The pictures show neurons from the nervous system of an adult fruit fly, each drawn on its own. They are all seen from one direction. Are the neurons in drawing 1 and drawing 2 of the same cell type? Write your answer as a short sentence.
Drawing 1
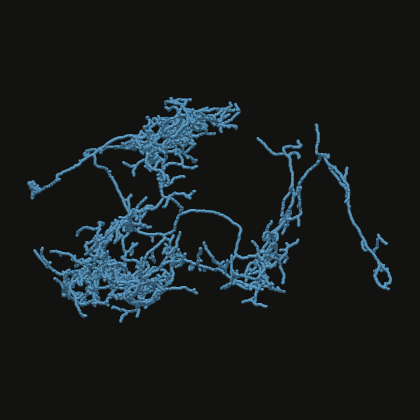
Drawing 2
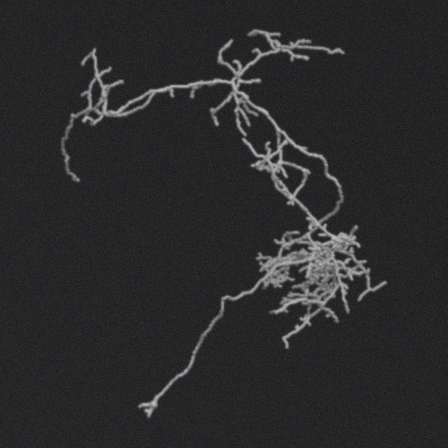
They are of different cell types.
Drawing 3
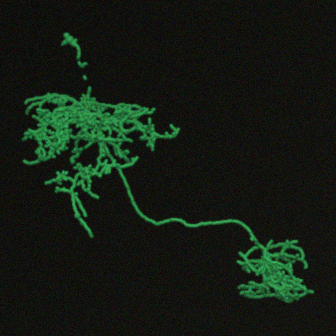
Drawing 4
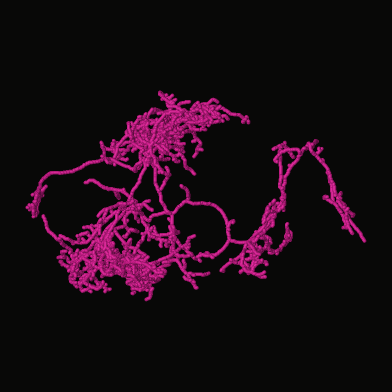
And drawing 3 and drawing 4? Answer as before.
They are of different cell types.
